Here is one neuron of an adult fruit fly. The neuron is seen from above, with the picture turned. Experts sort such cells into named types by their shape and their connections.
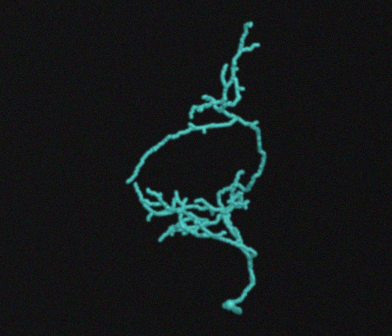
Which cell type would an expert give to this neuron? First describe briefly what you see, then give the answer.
The cell body can be seen at the bottom of the picture. In this view it is taller than it is wide. Its broad class is central-brain intrinsic neuron. Its cell type is CB2869.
